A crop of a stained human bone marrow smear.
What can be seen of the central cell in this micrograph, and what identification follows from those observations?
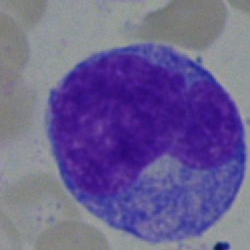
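This cell has a round, smooth outline. Its nucleus is indented, with the notch facing the lower right, and it fills more than half of the cell. A paler patch of cytoplasm sits in that notch. It is a promyelocyte.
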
